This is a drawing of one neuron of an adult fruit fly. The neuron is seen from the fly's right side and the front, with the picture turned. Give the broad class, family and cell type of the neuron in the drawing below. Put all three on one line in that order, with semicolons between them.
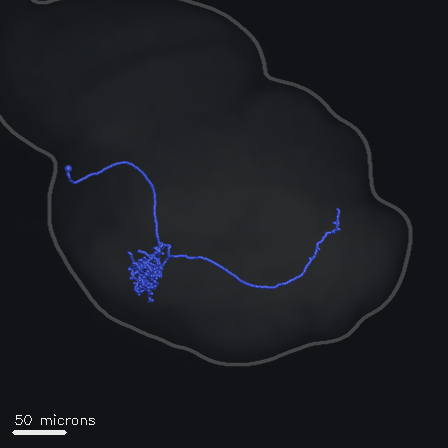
central-brain intrinsic neuron; hemilineage LB5; PRW031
